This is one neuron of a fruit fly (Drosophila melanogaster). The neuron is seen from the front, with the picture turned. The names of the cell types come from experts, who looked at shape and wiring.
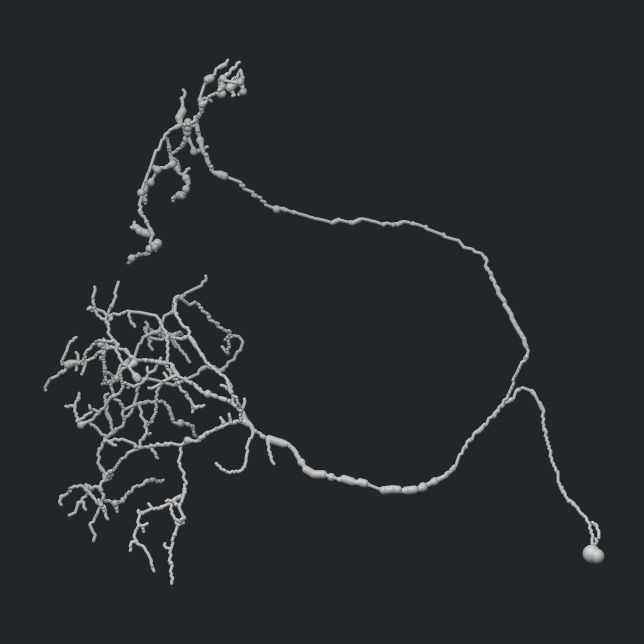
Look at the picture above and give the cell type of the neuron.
SMP171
